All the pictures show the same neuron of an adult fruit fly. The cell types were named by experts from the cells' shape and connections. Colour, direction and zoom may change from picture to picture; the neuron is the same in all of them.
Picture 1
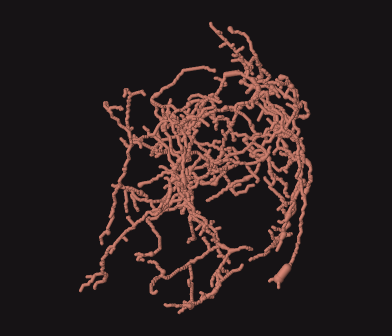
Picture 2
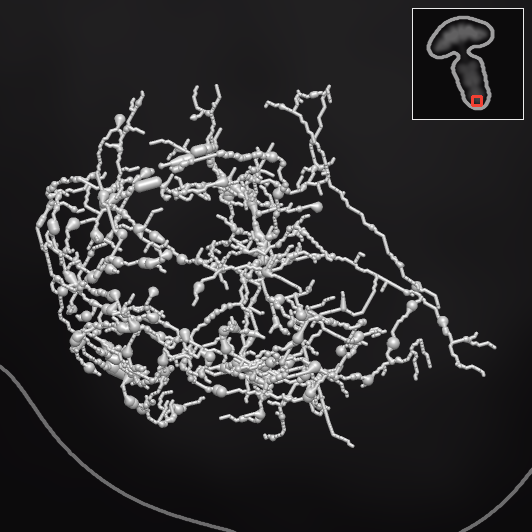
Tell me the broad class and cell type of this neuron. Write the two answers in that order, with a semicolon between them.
nerve-cord intrinsic neuron; INXXX473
